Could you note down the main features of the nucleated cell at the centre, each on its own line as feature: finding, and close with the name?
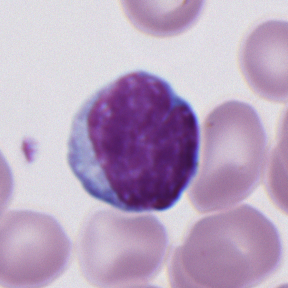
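Nucleus: notch cutting into the upper right edge
Nucleoli: none distinct
Cytoplasm: pale grey-blue crescent on the left side
Granules: none distinct in the cytoplasm
Identity: typical lymphocyte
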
